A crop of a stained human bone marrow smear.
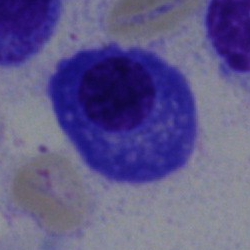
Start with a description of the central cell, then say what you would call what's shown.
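Positioned off-centre toward the top of the cell, the nucleus has dense, dark purple chromatin. The cytoplasm is deep blue and contains many small pale spots, most of them below and to the right of the nucleus. This is a plasma cell.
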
